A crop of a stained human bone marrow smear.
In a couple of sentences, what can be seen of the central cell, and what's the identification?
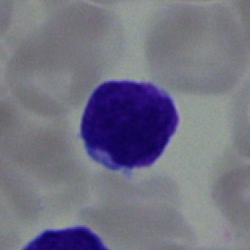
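Nearly the whole cell is taken up by the nucleus, whose chromatin stains deep purple and appears dense throughout. Only a thin crescent of cytoplasm is visible, along the lower edge of the cell, and it is pale lavender-blue. It is a lymphocyte.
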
